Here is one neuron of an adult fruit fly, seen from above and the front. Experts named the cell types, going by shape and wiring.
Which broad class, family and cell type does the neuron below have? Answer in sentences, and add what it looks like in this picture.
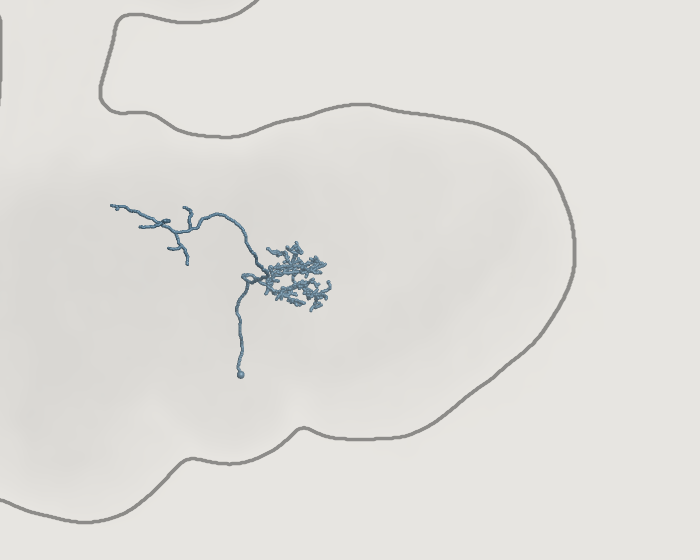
This is a visual projection neuron. The family is LoVP. Its cell type is LoVP2. In this view it is wider than it is tall.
